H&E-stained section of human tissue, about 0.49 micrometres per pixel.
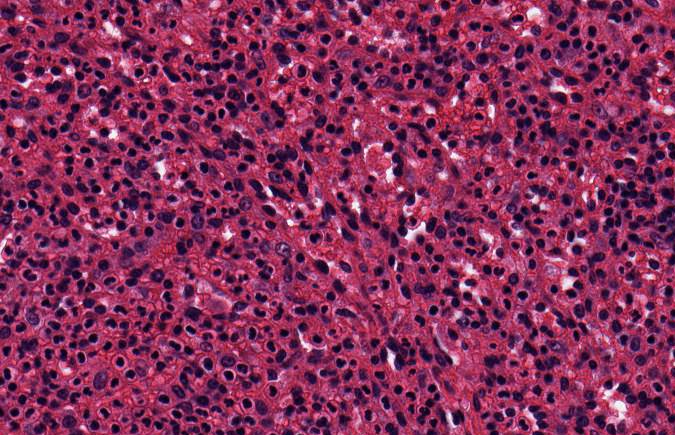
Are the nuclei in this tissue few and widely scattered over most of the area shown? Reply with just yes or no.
No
